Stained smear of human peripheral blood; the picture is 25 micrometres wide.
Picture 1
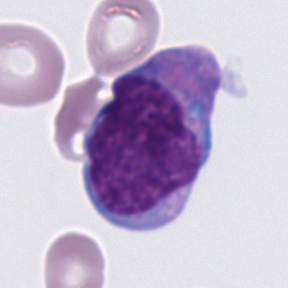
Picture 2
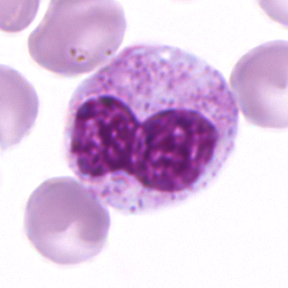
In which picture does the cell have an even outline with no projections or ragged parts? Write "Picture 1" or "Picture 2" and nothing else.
Picture 2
